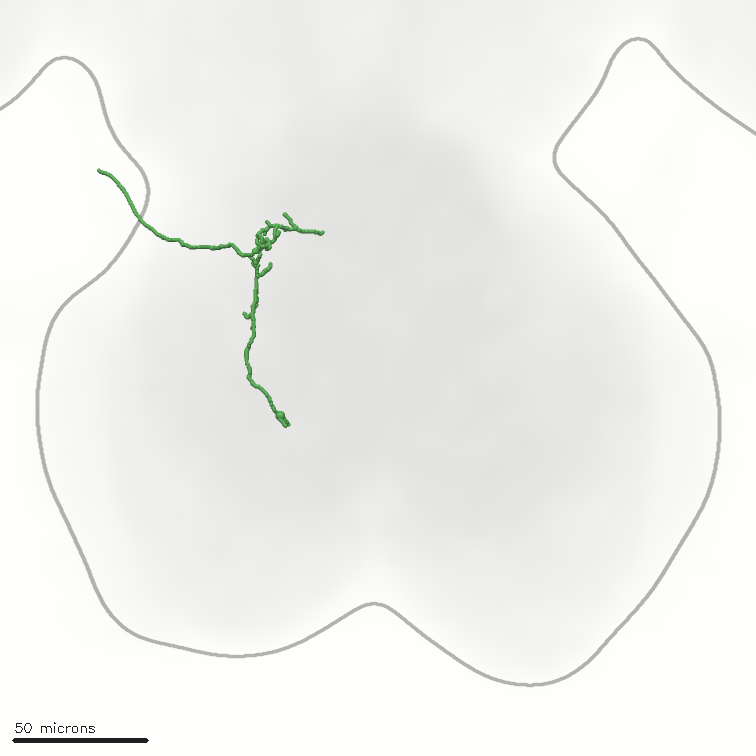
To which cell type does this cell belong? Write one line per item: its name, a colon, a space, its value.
cell type: SNta03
